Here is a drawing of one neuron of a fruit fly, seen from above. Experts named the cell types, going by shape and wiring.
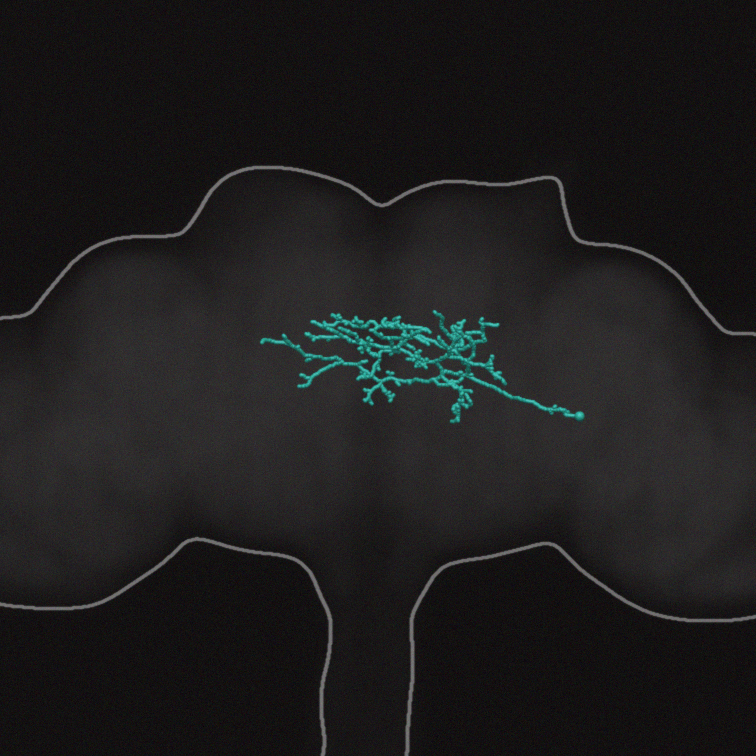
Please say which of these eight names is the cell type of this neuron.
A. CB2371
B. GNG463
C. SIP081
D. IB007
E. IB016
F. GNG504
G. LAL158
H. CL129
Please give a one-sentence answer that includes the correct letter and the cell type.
Option B, GNG463, is the cell type of the neuron.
